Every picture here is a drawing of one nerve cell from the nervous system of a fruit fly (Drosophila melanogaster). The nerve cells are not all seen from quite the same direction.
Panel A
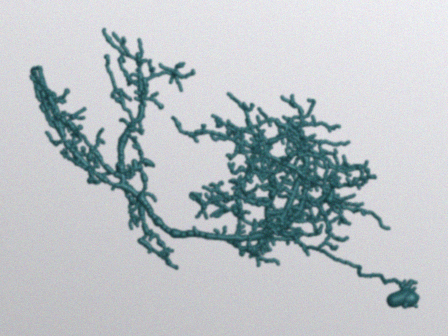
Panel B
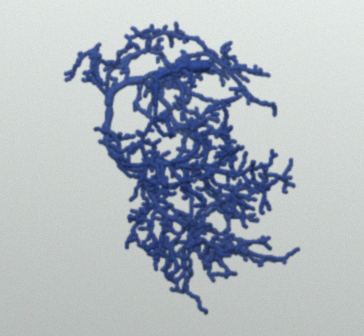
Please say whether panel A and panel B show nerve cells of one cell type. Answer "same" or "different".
same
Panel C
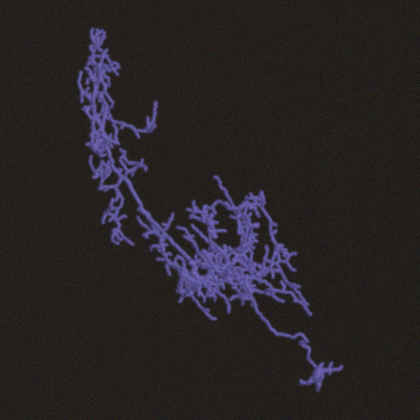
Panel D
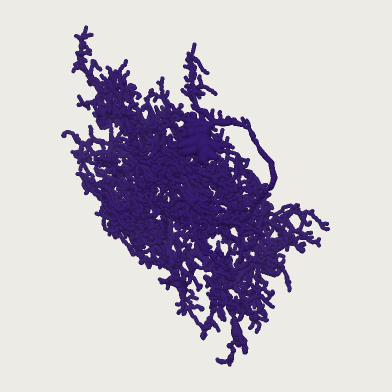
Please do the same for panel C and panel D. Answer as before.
different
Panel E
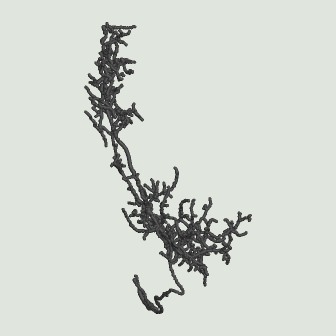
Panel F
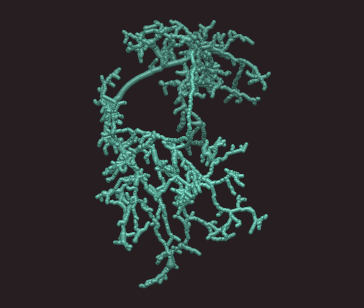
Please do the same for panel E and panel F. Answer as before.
same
